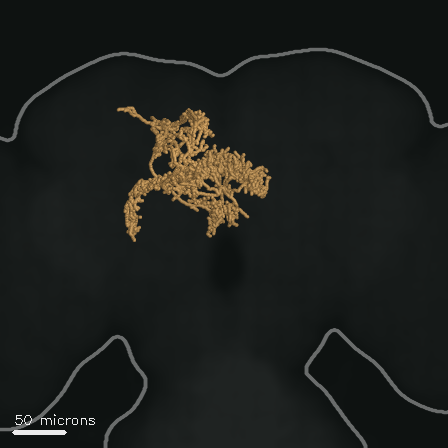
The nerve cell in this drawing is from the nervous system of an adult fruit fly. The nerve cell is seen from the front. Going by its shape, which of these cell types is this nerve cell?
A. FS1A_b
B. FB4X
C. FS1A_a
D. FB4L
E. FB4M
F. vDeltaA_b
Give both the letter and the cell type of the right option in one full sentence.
The type of the nerve cell is cell type FB4M, option E.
